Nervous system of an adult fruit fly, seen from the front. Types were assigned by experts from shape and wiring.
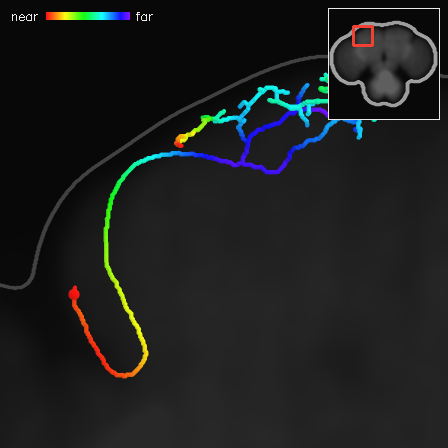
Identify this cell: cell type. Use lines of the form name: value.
cell type: CB4138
